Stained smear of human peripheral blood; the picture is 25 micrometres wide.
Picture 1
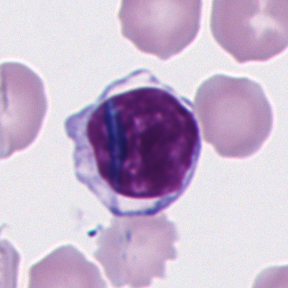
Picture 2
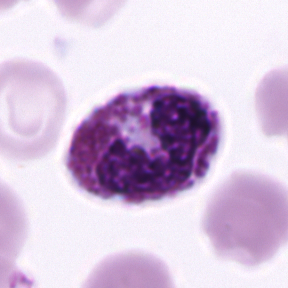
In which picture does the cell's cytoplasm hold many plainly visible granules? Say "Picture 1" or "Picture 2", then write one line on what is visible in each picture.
Picture 2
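Picture 1: No granules are visible in the cytoplasm.
Picture 2: Coarse dark purple-black granules crowd most of the cell.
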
